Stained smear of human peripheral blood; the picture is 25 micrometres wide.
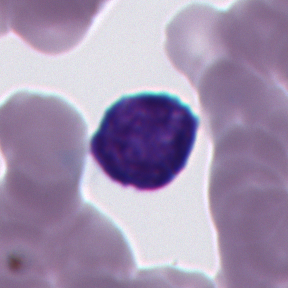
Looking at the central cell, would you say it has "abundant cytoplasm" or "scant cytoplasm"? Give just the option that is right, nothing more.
Scant cytoplasm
